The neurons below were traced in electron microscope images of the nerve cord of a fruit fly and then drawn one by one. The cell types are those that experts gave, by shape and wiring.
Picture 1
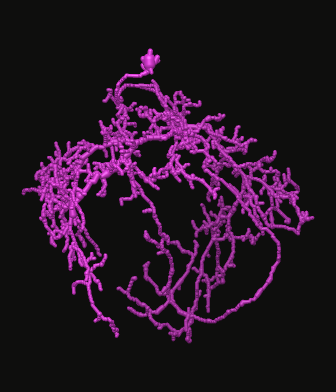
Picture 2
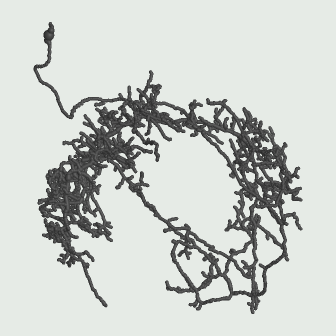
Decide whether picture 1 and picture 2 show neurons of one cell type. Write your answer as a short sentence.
They are of the same cell type.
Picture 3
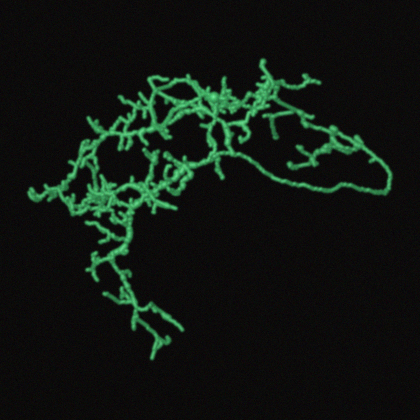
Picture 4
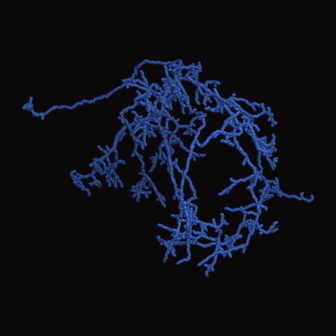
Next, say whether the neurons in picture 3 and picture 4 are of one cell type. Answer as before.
They are of different cell types.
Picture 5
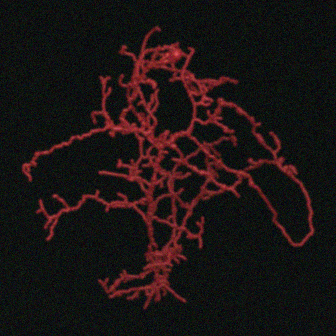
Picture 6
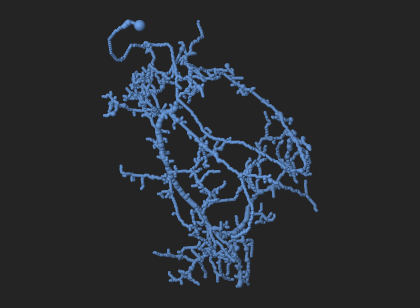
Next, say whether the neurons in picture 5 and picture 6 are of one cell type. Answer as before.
They are of the same cell type.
